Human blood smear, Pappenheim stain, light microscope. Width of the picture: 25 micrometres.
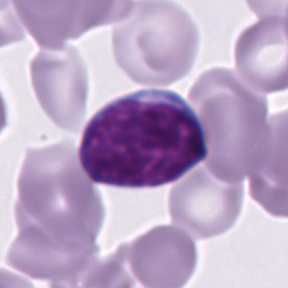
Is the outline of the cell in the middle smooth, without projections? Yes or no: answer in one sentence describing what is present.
Yes, it is a smooth edge that the cell has.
